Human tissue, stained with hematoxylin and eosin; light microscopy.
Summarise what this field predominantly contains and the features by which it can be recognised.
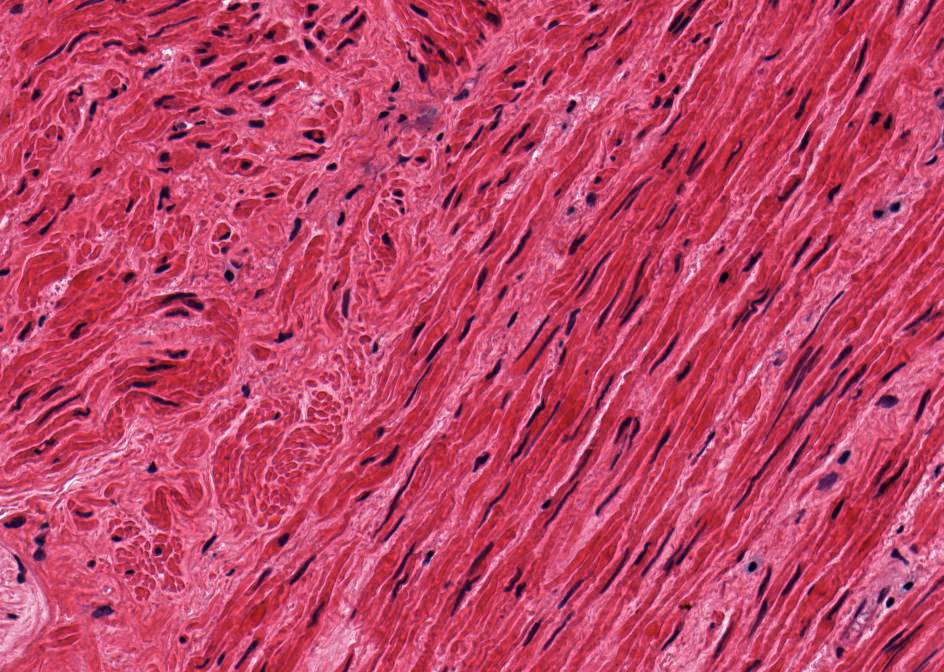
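What I see here is fibromuscular stroma. The left third's fibre bundles interlace in varied directions; across the right two-thirds they run parallel, lower left to upper right.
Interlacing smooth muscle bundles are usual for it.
The nuclei are dark, elongated and spindle-shaped, lying along the fibres.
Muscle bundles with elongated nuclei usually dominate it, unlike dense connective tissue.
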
